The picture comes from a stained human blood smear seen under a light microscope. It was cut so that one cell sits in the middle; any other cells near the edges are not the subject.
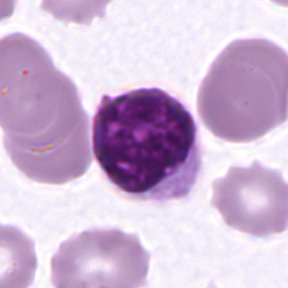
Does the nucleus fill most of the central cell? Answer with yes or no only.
Yes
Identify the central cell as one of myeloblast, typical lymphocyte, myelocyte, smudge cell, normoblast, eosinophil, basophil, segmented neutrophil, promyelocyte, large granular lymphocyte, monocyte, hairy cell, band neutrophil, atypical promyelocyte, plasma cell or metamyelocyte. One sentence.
Centrally within this crop lies a plasma cell.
